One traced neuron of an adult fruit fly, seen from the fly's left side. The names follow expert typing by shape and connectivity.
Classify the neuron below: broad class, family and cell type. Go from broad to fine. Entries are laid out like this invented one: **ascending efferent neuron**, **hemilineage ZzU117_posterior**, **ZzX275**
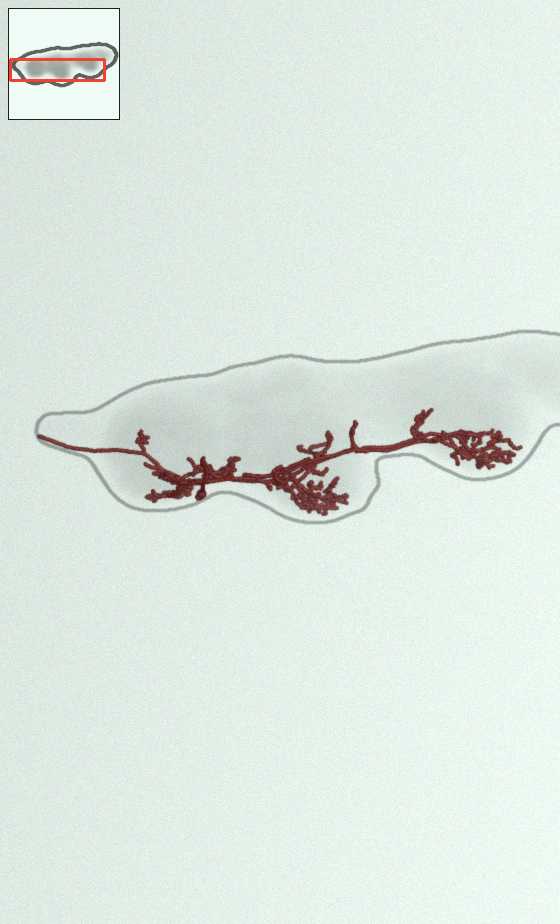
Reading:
**ascending neuron**, **hemilineage 05B**, **AN05B024**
